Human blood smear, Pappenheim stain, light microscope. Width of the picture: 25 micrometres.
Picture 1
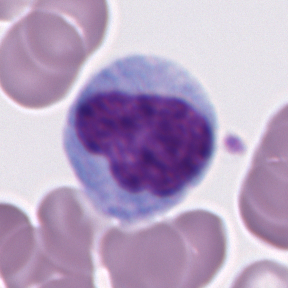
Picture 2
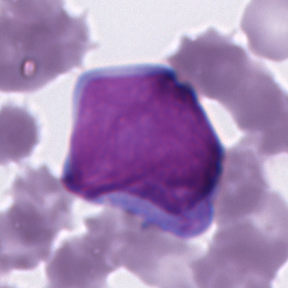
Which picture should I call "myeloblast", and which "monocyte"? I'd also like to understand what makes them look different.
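The monocyte appears in picture 1, and the myeloblast in picture 2. The monocyte has a round, smooth outline and measures about 14 micrometres across.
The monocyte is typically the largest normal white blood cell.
Its nucleus, about 12 by 9 micrometres, is broad with a notch in its lower border, and no distinct nucleolus is visible.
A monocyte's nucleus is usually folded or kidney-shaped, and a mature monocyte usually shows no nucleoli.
The cytoplasm is pale grey-blue and holds neither coarse granules nor vacuoles, while the nucleus fills about 50% of the cell's area. The myeloblast differs in outline, which is angular, with fairly straight sides meeting at corners. Its nucleus fills about 80% of the cell's area, and its pale blue cytoplasm shows no granules.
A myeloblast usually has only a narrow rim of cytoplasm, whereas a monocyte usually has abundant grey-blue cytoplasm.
Red cells lie close against the myeloblast on its right side.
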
